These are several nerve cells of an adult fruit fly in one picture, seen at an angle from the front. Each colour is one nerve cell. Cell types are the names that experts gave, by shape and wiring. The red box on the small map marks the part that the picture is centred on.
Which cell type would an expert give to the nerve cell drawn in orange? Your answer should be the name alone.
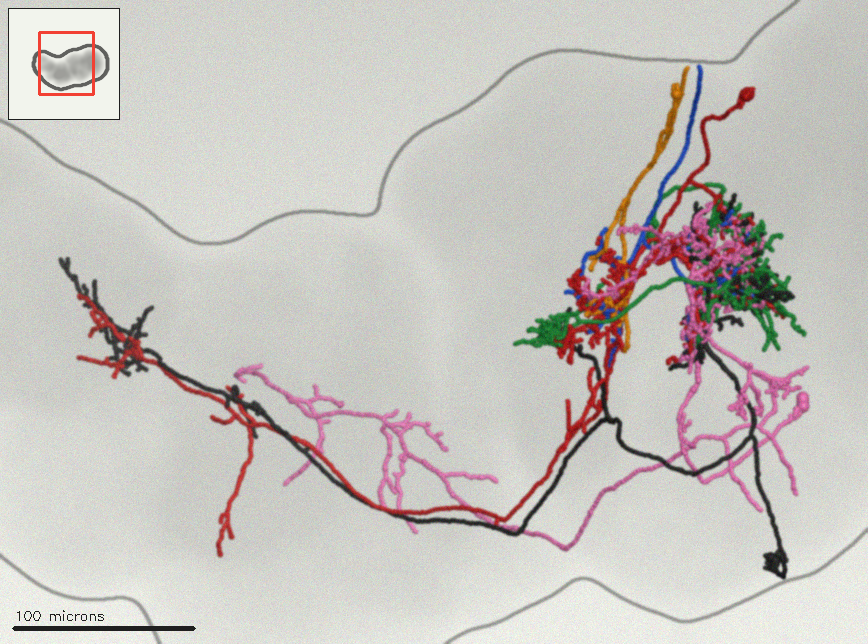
OCC02b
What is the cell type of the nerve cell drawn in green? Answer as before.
PS213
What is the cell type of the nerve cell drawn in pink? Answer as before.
DNge043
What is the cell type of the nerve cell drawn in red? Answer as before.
DNp53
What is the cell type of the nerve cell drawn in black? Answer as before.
DNge088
